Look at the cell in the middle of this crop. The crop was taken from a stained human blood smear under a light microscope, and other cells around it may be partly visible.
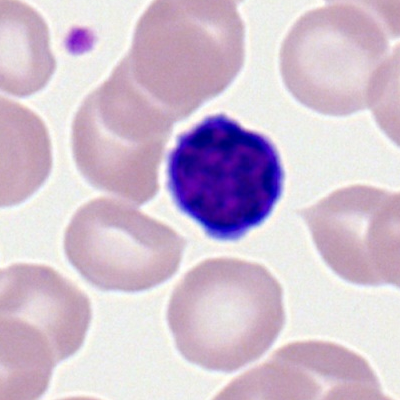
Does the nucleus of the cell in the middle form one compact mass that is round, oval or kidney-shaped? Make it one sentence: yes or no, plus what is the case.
Yes, this cell has an undivided, compact nucleus that is round, oval or kidney-shaped.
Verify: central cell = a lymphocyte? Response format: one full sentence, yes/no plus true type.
Yes, what sits in the centre of the crop is a lymphocyte.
